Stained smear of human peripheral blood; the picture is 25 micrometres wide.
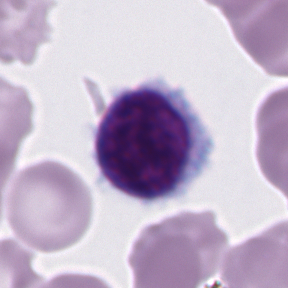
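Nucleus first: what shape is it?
Round, with no indentation or lobes, about 9 micrometres across and filling about 70% of the cell's area.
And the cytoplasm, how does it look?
Just a thin pale greyish-blue rim, widest on the right side, with a ragged outer edge of fine projections.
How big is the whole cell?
About 10 micrometres across.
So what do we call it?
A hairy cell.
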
